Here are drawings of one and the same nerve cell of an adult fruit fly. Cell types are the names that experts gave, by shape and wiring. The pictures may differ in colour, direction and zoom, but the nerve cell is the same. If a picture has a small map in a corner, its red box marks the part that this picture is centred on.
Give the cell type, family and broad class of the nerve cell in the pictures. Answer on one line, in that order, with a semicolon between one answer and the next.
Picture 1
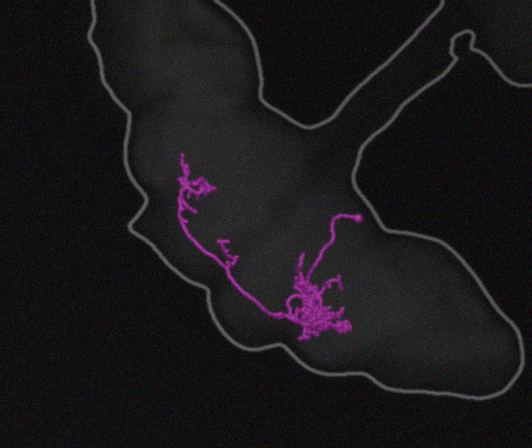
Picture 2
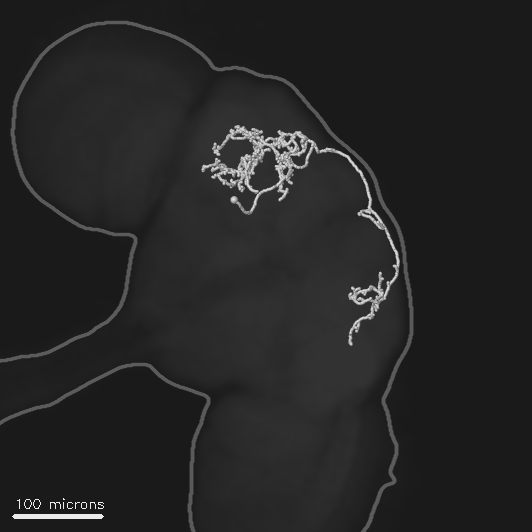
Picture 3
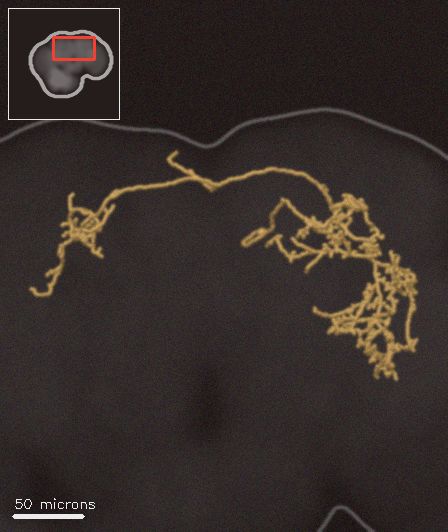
pC1_12a; hemilineage DM4_dorsal; central-brain intrinsic neuron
